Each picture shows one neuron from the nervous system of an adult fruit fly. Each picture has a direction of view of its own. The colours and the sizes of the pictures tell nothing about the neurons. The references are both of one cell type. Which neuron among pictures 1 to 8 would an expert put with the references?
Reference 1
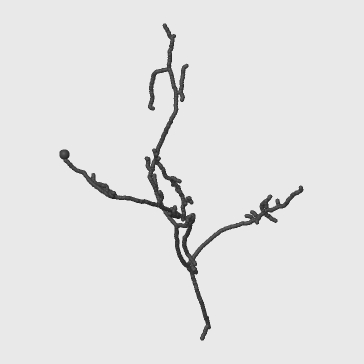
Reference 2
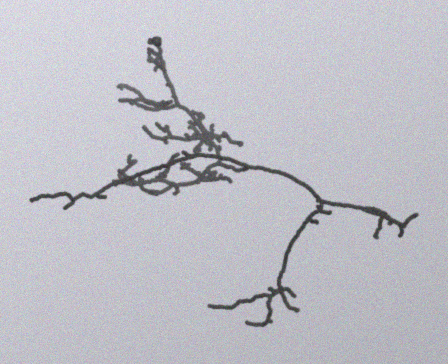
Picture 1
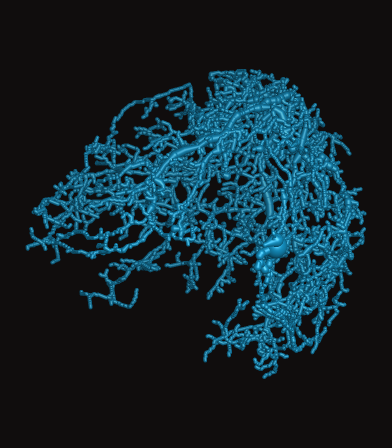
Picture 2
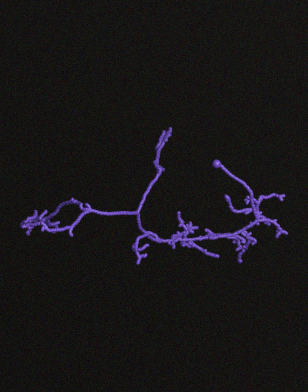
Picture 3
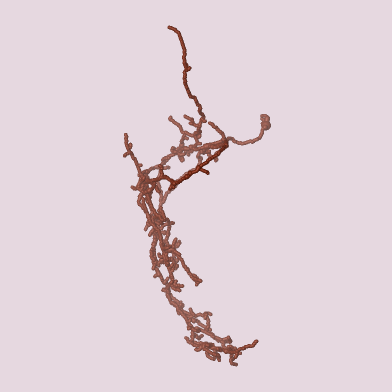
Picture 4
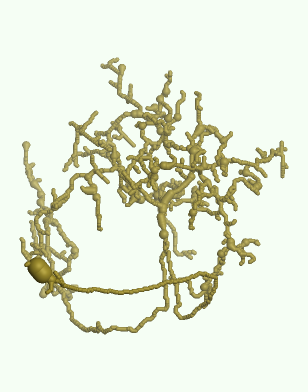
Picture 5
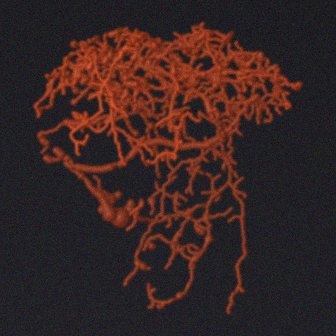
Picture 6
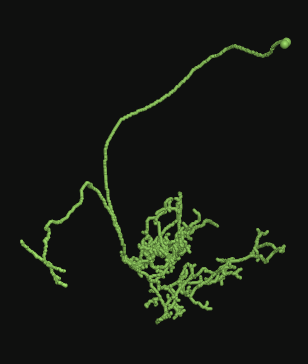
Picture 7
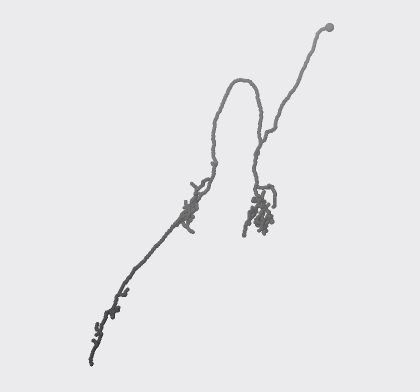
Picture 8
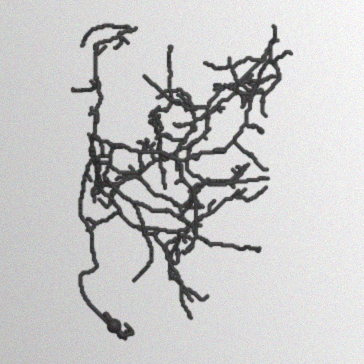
2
